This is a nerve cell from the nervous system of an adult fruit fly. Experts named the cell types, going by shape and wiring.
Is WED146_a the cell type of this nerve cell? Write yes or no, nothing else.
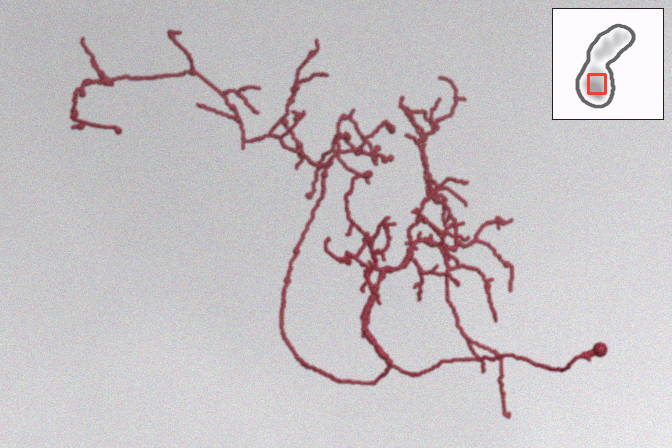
no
